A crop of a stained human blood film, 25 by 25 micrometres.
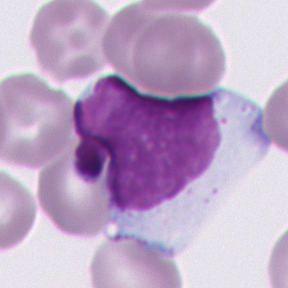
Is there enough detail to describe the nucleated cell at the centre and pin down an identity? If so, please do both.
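Nucleus toward upper left; deep notch on its left side sets off a small lower-left lobe. Cytoplasm abundant, pale grey-blue, mostly right of and below the nucleus. A few fine purplish dots, mainly near the right margin. Large granular lymphocyte.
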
